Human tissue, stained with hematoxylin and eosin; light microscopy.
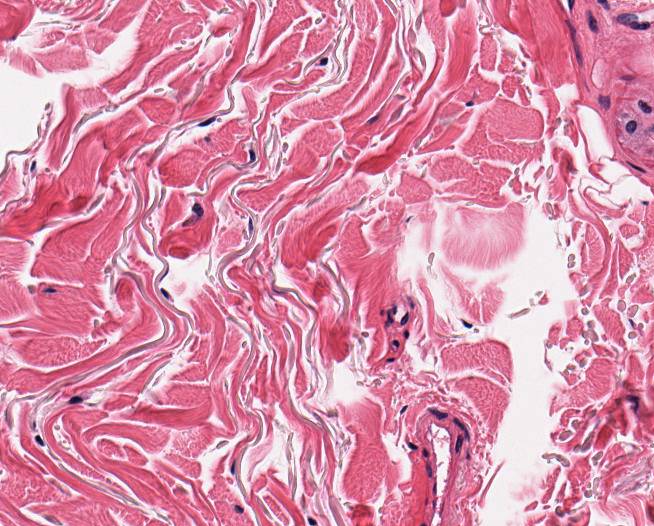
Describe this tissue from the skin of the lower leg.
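You'll notice most of this field is taken up by closely packed, strongly eosinophilic collagen bundles of dense connective tissue. Over in the left half, those bundles run wavy rather than straight. Nuclei are sparse, and most are small, dark and spindle-shaped, tucked between the bundles. Just below the centre sit small blood vessels with clustered nuclei.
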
